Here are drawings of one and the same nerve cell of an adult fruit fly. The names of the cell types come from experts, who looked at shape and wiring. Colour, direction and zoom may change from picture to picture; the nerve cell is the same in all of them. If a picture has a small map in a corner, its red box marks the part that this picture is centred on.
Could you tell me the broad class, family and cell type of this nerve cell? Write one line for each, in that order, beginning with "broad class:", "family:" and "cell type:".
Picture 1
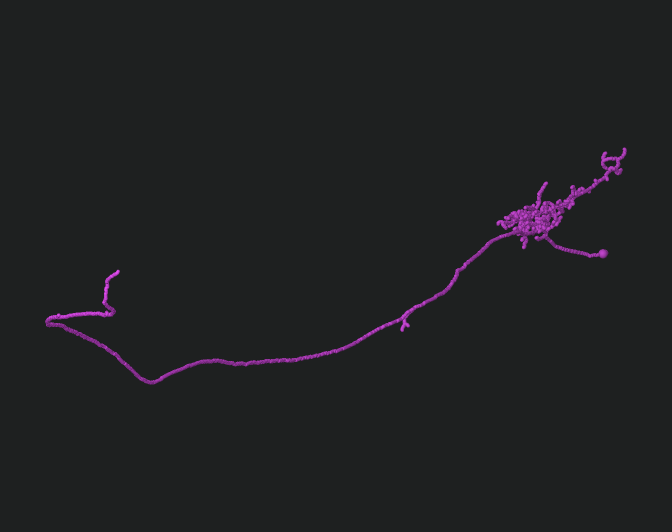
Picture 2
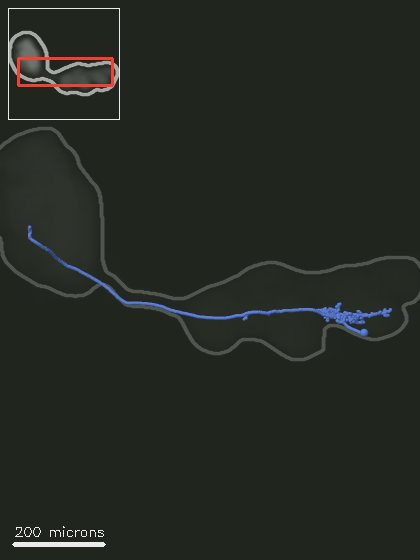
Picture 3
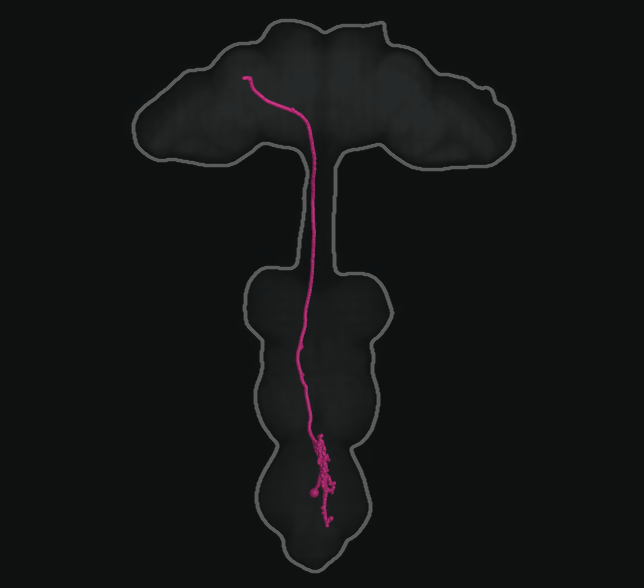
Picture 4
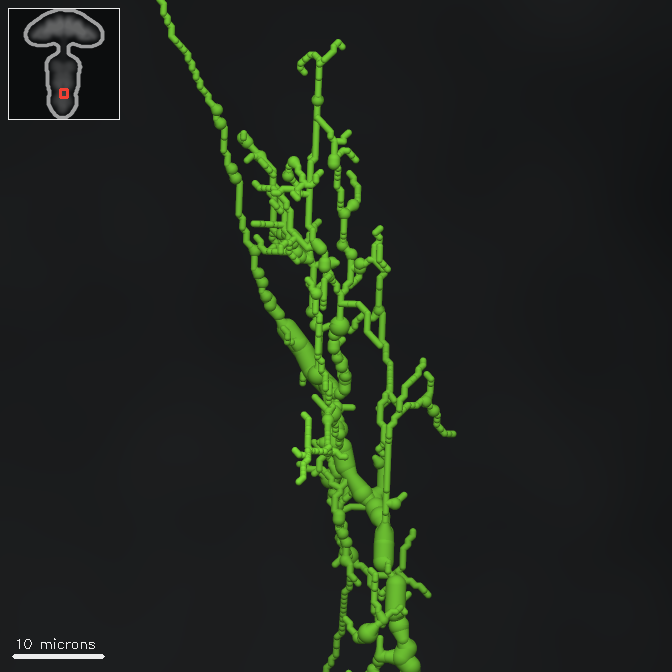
broad class: ascending neuron
family: hemilineage 10B
cell type: AN10B034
